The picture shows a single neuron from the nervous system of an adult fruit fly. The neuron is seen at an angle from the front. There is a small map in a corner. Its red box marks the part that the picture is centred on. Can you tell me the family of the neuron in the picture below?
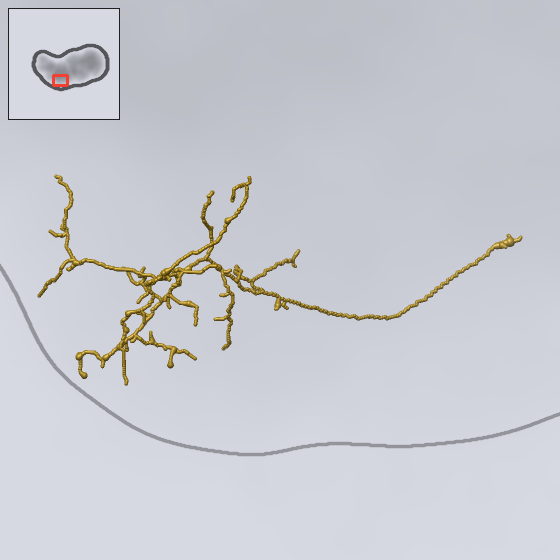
hemilineage 13B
